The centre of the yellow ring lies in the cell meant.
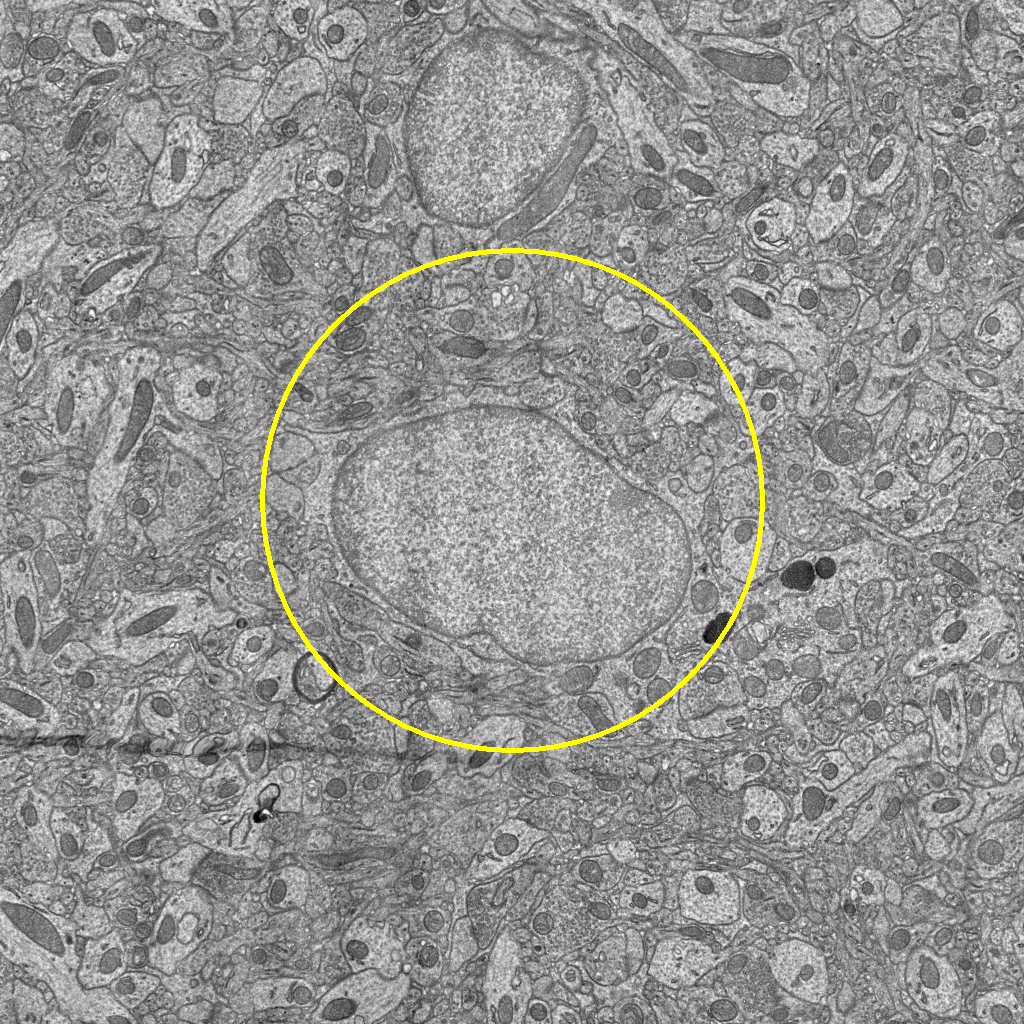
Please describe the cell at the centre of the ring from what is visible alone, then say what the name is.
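First, the nuclear outline: smooth apart from a single shallow notch in its lower edge. Second, the chromatin: finely granular, evenly spread, free of large dark clumps. Third, no distinct nucleolus stands out in this plane. Last, the cell: an astrocyte.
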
